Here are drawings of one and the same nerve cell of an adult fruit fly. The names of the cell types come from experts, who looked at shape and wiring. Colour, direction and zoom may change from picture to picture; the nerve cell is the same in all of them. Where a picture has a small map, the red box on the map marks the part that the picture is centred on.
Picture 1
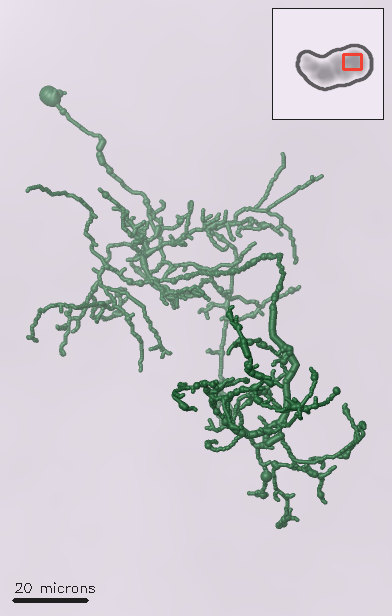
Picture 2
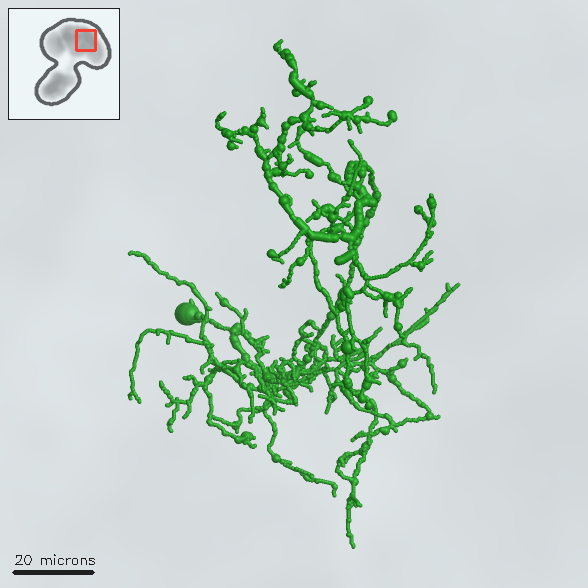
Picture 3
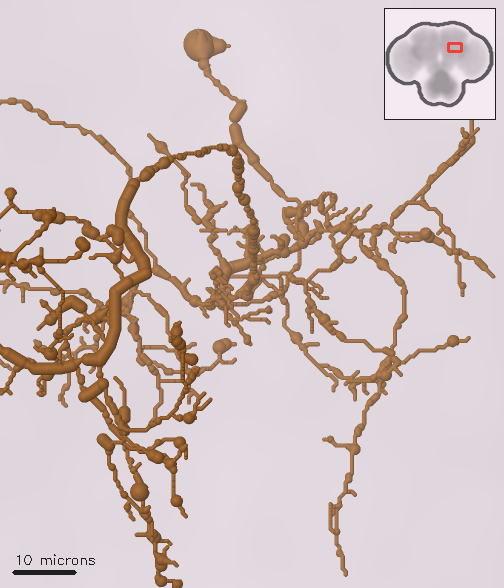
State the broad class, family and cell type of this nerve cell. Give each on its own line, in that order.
central-brain intrinsic neuron
hemilineage VLPp&l1_posterior
LAL140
